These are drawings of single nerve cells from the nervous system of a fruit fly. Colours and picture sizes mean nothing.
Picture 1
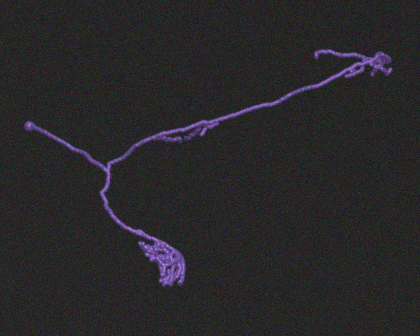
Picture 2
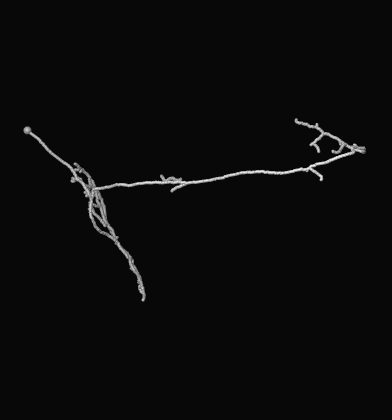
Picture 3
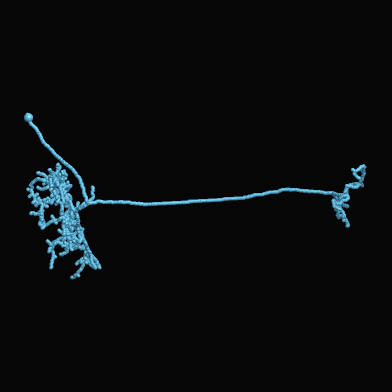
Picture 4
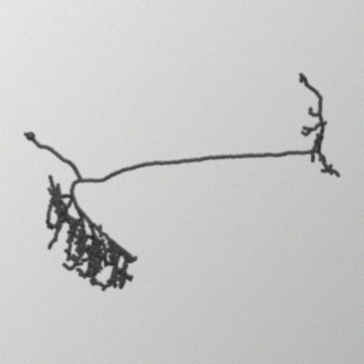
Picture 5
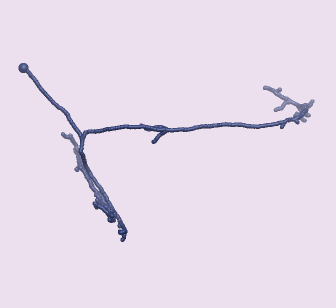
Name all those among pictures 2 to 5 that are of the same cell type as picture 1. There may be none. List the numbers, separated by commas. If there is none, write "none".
2, 5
